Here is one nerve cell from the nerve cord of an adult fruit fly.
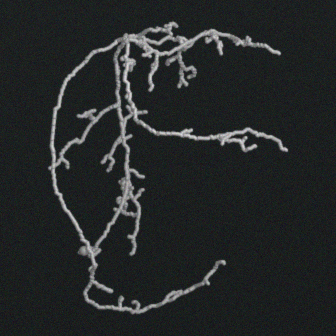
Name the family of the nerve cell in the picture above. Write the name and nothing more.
hemilineage 19A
